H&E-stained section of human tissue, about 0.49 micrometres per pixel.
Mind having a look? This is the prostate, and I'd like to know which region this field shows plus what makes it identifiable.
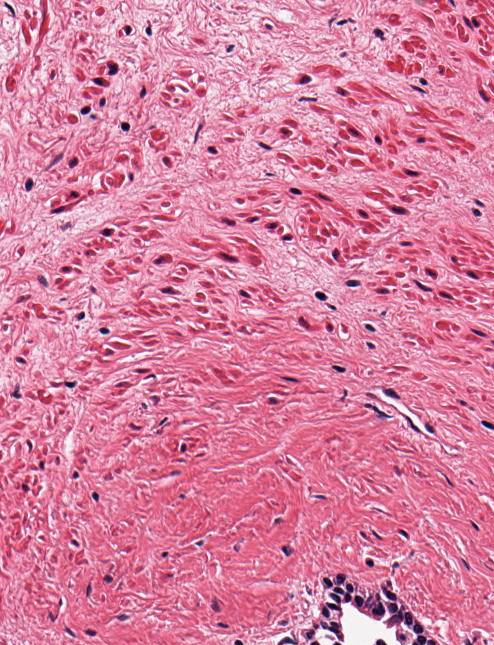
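Fibromuscular stroma makes up nearly the whole field, dense and pink.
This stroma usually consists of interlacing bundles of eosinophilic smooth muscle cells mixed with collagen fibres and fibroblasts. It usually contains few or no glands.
Epithelium appears only at the bottom edge, where a small gland at the bottom right has an empty white lumen lined by crowded dark nuclei.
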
